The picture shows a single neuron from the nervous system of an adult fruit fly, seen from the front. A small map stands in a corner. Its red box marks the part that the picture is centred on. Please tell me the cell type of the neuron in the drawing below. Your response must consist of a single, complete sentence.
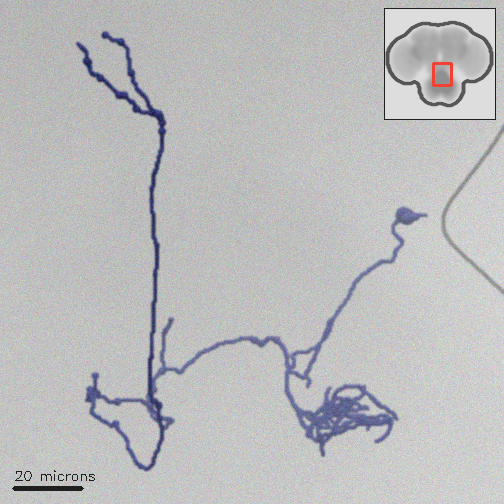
This neuron is a member of the AN07B089 cell type.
